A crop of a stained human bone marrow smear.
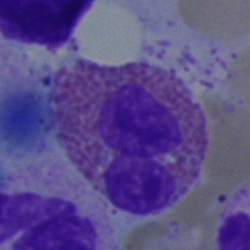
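Eosinophil, central cell in a stained human bone marrow smear. The cytoplasm is packed with coarse, rounded pinkish-red granules. The nucleus, with dense dark purple chromatin, lies toward the right, leaving a wider band of cytoplasm on the left.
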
